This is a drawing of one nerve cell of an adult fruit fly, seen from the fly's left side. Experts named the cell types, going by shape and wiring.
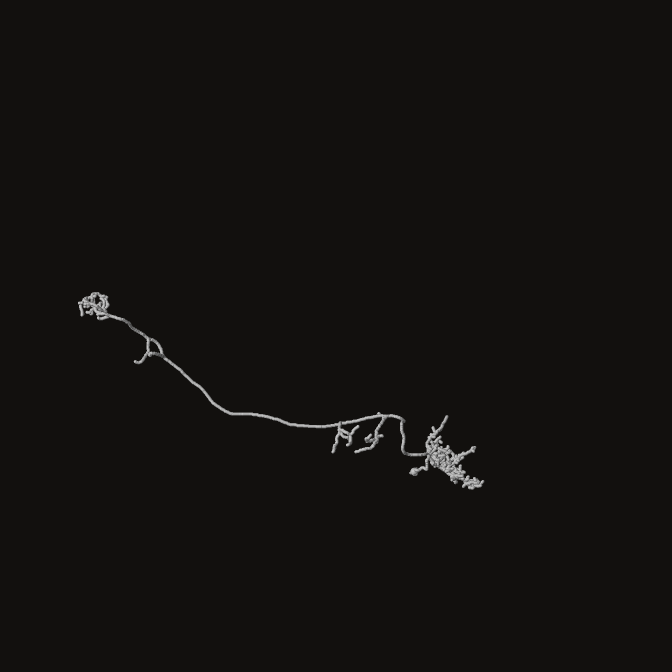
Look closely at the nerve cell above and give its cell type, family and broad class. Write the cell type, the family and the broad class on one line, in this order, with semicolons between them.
AN10B024; hemilineage 10B; ascending neuron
